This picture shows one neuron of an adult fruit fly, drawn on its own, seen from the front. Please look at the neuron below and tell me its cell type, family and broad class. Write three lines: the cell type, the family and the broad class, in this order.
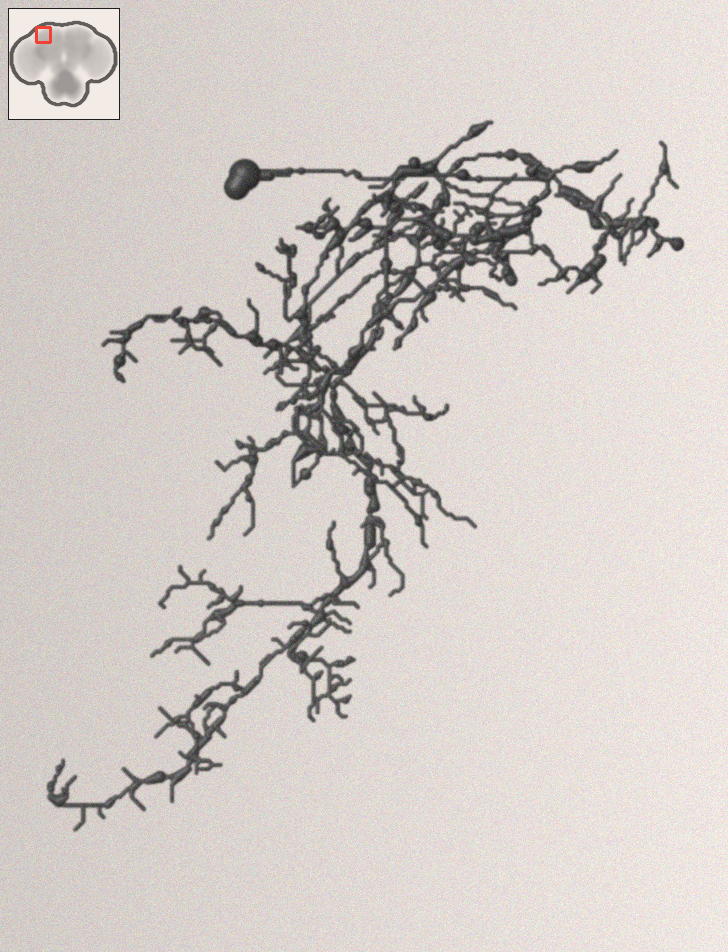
CB3361
hemilineage LHd2
central-brain intrinsic neuron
